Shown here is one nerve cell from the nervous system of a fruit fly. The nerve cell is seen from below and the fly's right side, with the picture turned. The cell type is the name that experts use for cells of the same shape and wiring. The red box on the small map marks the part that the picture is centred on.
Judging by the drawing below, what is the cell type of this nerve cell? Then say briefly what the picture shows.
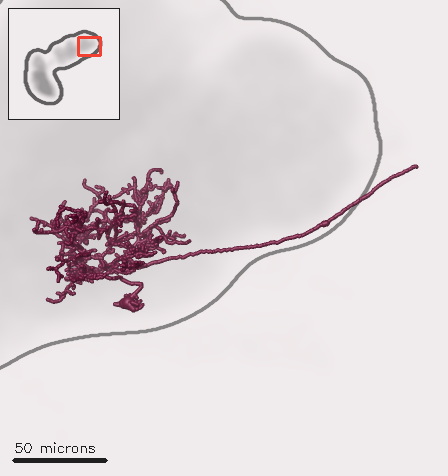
The cell type is MNad56. This is a motor neuron of the nerve cord. It lies in the nerve cord. From left to right in the picture it spans about 200 microns. The picture shows dozens of branch ends.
